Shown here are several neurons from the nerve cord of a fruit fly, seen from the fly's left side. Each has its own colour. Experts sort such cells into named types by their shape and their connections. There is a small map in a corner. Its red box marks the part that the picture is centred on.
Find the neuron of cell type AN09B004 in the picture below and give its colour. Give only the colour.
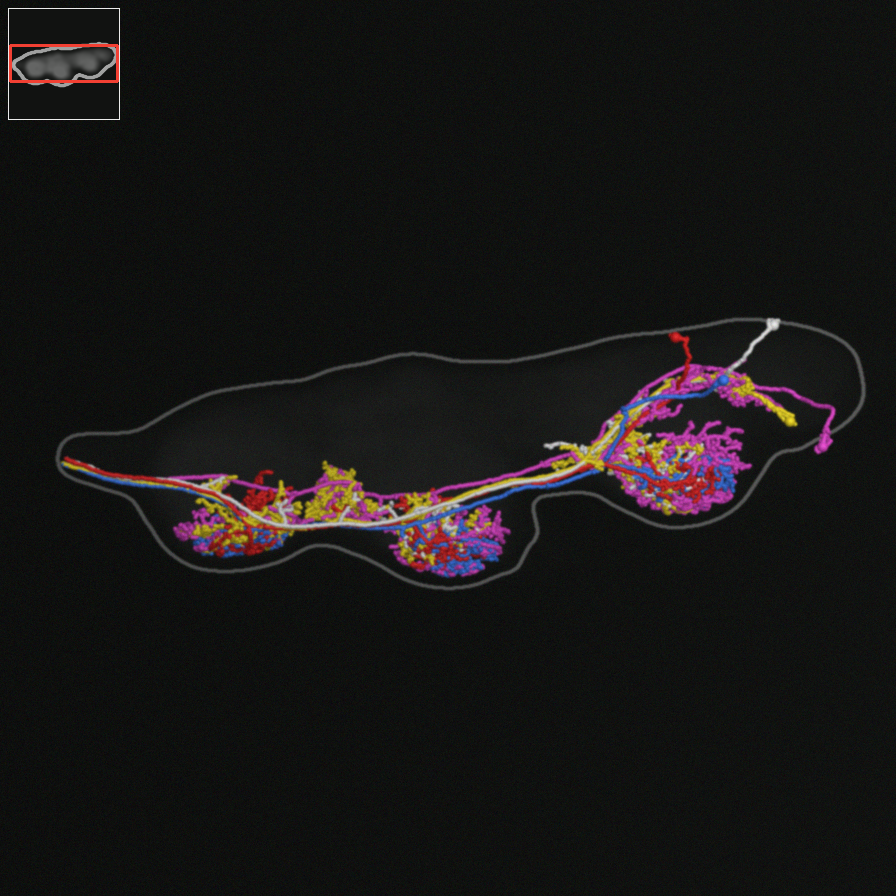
red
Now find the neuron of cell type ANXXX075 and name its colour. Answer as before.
blue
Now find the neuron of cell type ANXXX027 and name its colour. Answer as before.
magenta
